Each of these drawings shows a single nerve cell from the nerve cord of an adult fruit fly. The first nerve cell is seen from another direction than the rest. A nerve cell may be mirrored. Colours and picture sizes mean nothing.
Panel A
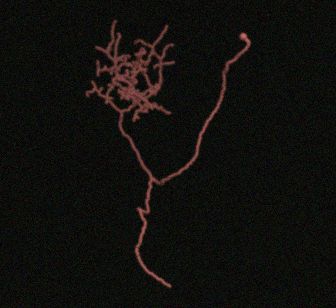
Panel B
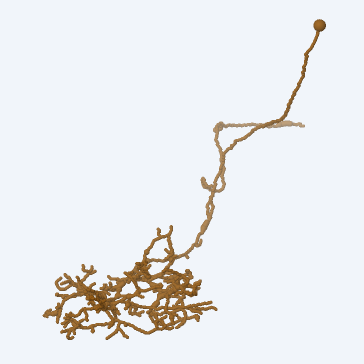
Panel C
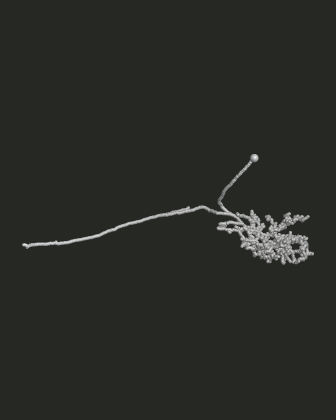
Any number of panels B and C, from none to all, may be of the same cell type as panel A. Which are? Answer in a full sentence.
None of them is of the same cell type.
